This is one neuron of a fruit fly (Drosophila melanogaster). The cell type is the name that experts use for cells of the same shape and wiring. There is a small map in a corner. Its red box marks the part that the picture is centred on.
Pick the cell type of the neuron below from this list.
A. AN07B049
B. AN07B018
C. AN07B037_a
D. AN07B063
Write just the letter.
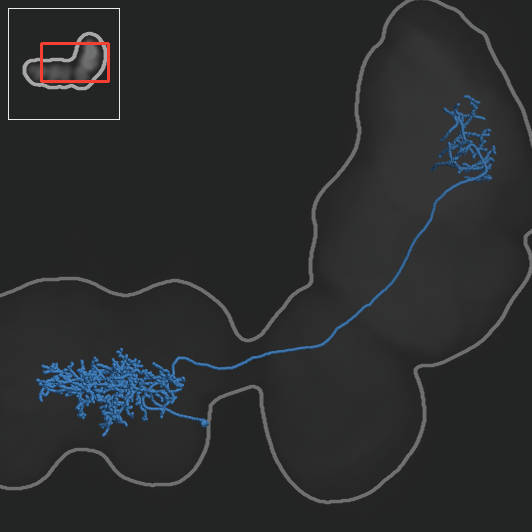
B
